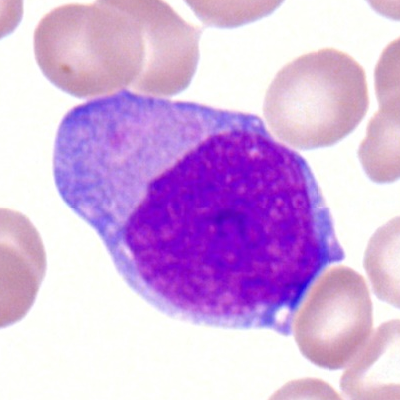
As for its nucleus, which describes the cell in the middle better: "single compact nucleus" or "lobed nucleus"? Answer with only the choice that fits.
Single compact nucleus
